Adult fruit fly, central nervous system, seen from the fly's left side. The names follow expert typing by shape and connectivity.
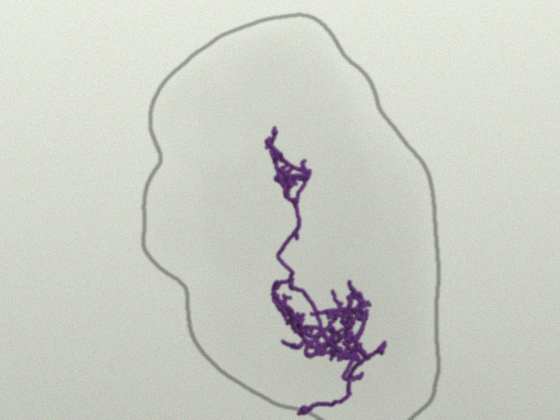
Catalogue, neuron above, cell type: GNG466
